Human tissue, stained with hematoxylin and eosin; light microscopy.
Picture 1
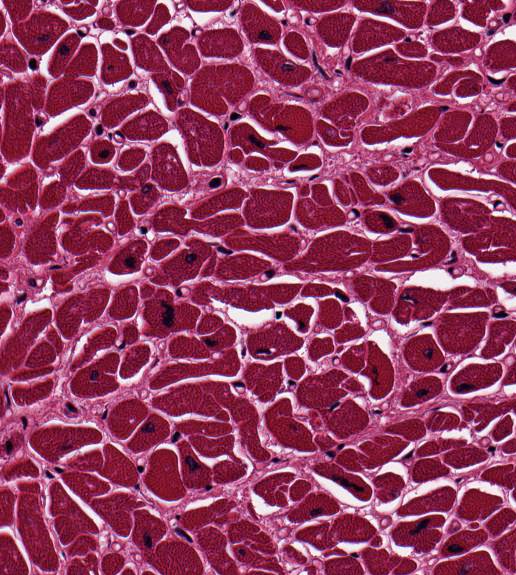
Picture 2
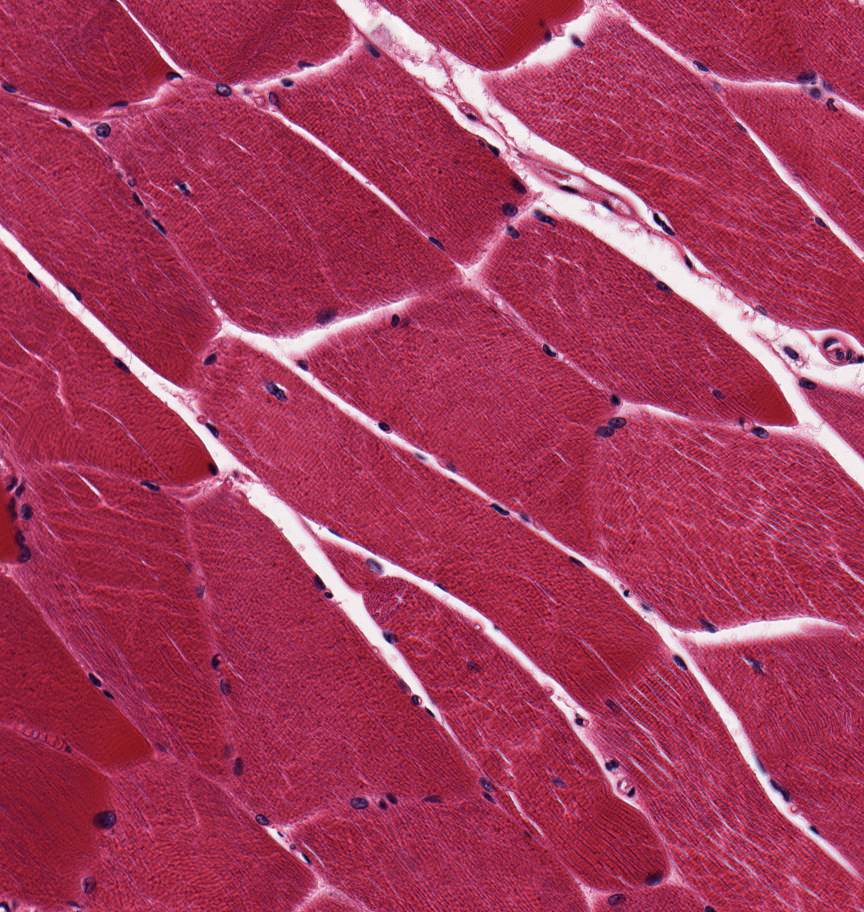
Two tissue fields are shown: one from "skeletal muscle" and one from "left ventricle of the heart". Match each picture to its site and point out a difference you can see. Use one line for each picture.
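Site of picture 1: left ventricle of the heart. Where a fibre shows a nucleus, it is a single dark nucleus lying near the centre of the fibre.
Site of picture 2: skeletal muscle. The dark, flattened nuclei lie at the edges of the fibres rather than in their centres.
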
